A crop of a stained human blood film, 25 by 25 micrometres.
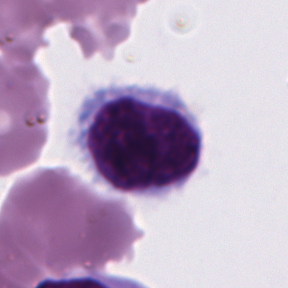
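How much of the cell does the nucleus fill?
Most of it, leaving only a narrow rim of cytoplasm.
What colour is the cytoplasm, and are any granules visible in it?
It is pale blue, with no distinct granules visible.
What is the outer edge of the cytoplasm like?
Ragged rather than smooth.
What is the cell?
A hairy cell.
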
